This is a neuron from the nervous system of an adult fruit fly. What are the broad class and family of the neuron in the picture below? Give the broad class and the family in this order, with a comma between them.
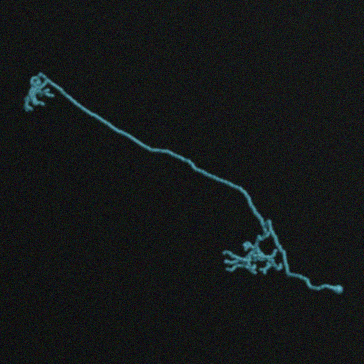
optic-lobe intrinsic neuron, Tm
